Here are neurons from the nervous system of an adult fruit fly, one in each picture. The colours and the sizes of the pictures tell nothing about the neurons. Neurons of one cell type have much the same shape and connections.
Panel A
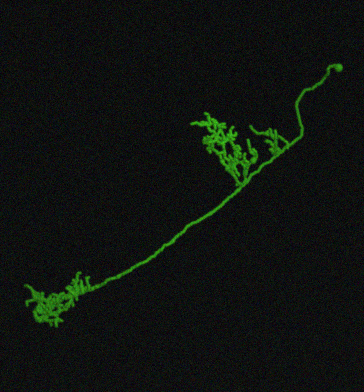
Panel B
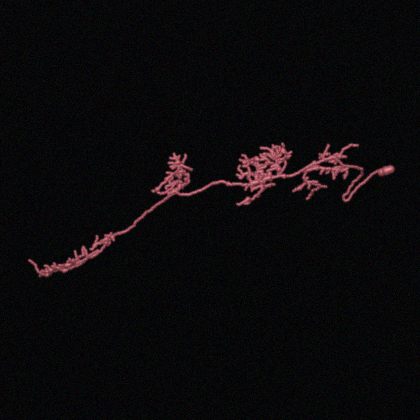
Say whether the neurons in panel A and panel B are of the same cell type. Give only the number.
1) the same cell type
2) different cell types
2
